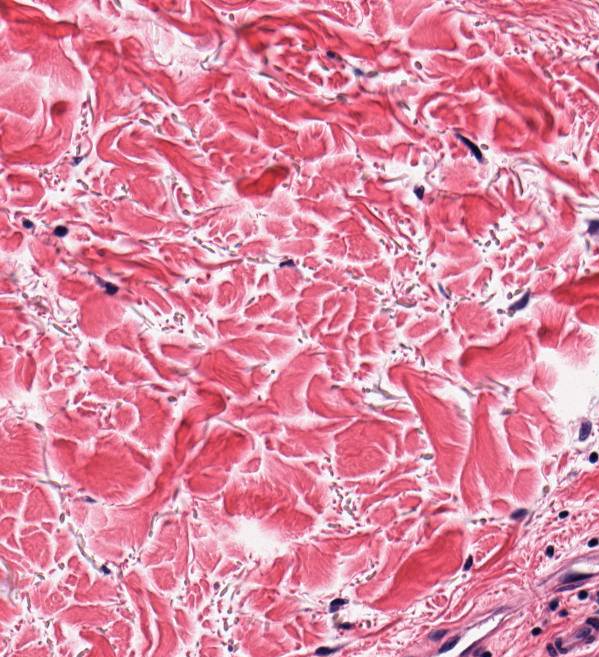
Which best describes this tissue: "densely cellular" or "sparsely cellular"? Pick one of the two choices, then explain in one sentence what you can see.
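Sparsely cellular. Nuclei are sparse, small, dark and mostly elongated, scattered singly between the bundles.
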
